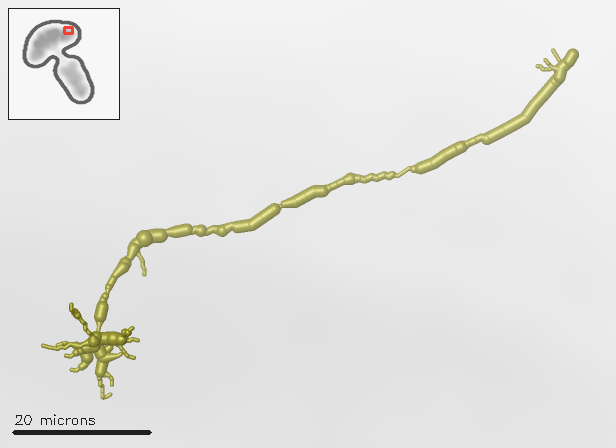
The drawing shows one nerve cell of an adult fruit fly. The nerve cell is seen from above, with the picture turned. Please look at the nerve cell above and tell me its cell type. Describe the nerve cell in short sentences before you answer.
It is in the brain and does not reach the nerve cord. From left to right in the picture it spans about 80 microns. Its broad class is optic-lobe intrinsic neuron. The cell type is L3.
